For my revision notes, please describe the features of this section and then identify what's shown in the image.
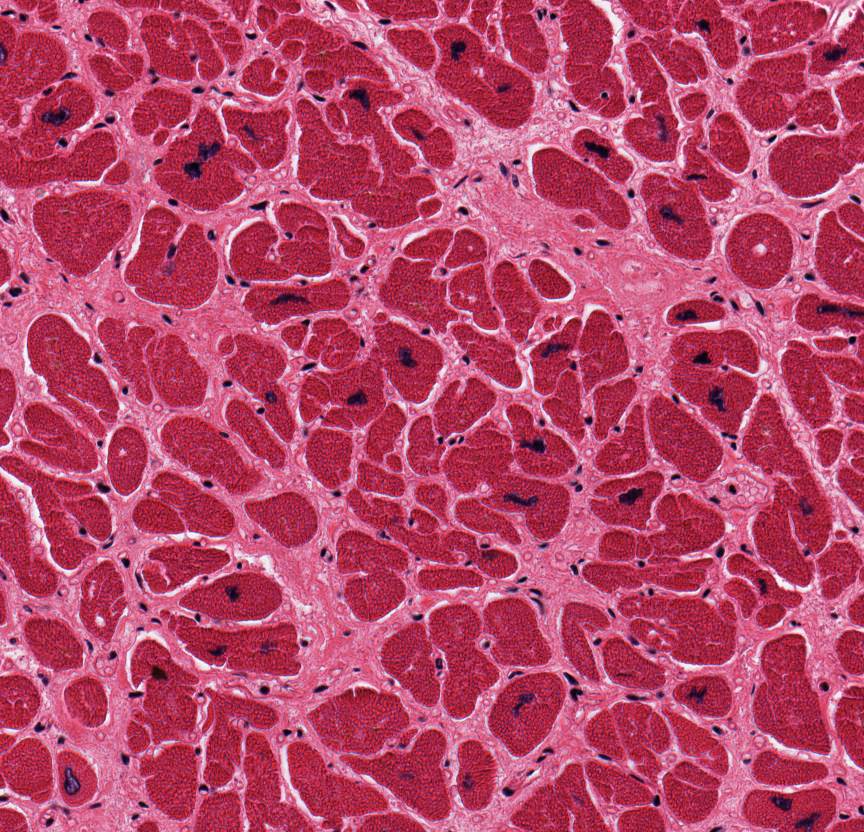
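You're looking at muscle fibres cut in cross section right across the field, as rounded to polygonal profiles. They vary quite a bit in size and outline from one to the next. Where you catch a nucleus, it sits centrally in the fibre. The cytoplasm is deep red with a fine stipple. This is left ventricle of the heart.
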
